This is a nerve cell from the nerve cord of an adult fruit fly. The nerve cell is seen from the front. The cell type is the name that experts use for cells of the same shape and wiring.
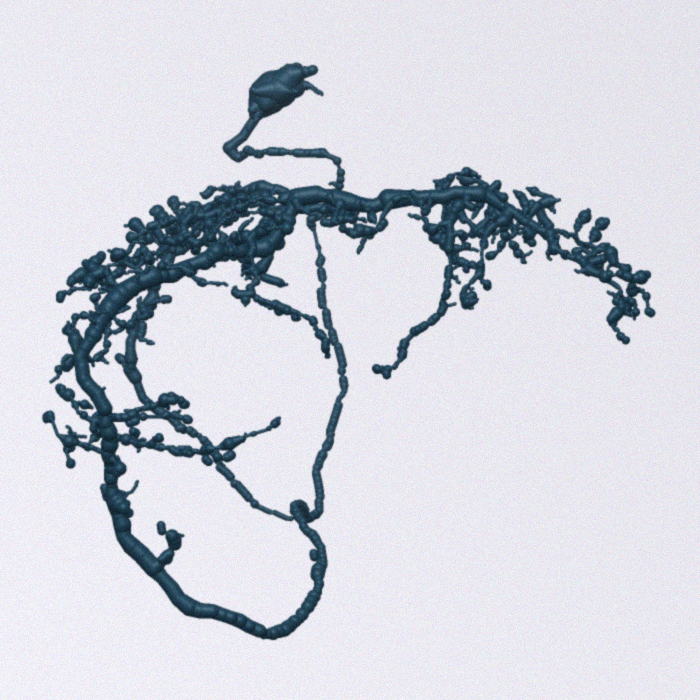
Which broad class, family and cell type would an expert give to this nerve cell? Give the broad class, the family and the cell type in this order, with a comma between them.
nerve-cord intrinsic neuron, hemilineage 17B, IN17B001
